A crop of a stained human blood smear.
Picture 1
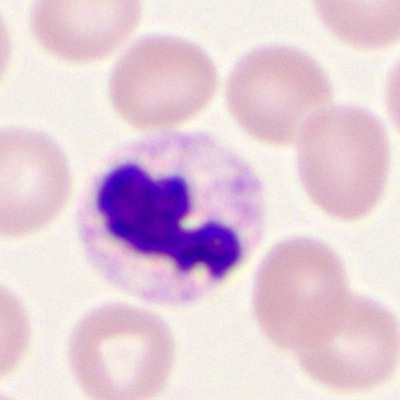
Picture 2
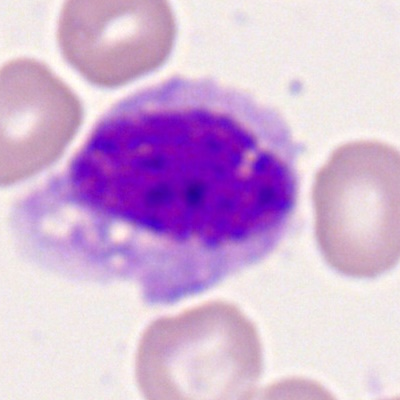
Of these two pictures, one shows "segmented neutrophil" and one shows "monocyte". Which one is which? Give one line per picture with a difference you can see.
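Picture 1 – segmented neutrophil. The cytoplasm holds fine, pale lilac granules scattered throughout.
Picture 2 – monocyte. No distinct coloured granules are seen in the cytoplasm.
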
